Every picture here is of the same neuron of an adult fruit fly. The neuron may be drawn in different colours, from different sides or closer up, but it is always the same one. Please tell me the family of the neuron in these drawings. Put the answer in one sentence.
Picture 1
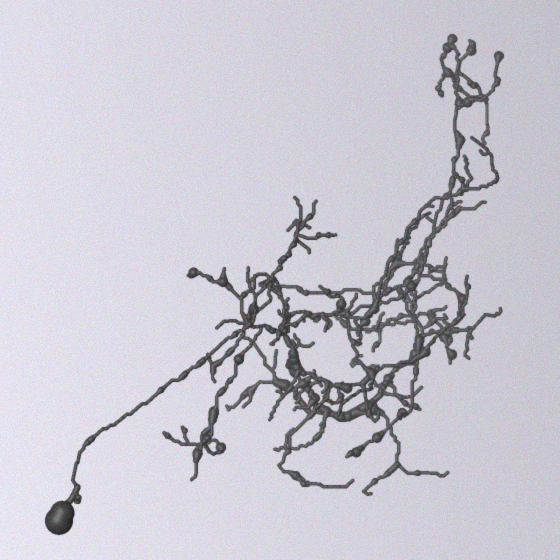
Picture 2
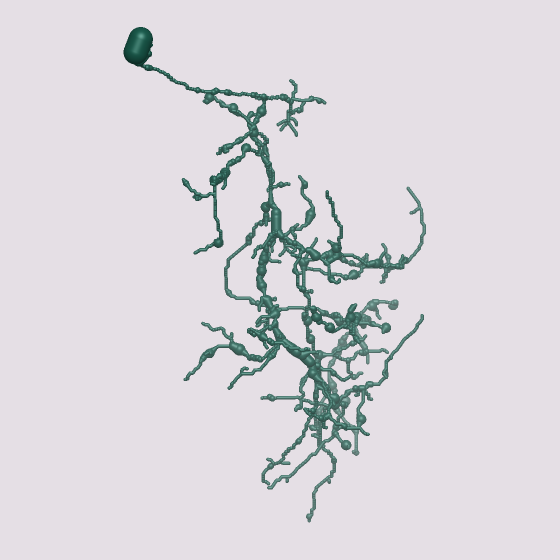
The family is hemilineage 20A.22A.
